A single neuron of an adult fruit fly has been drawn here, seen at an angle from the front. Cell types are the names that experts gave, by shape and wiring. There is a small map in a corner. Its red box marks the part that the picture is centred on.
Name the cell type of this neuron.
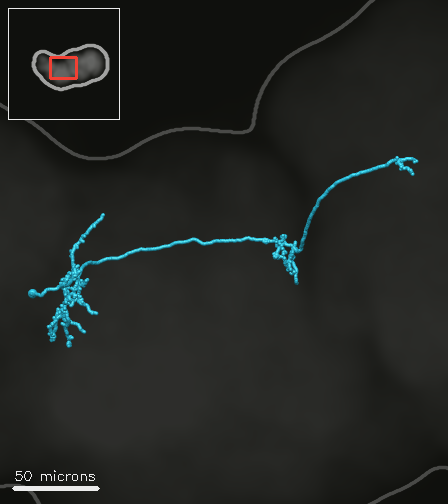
MeTu4c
